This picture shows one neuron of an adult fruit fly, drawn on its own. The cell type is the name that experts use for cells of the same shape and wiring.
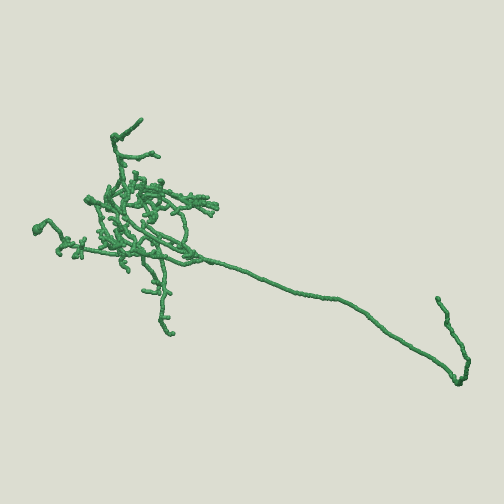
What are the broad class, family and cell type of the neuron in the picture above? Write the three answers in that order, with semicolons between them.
central-brain intrinsic neuron; hemilineage VLPl&d1_lateral; AVLP279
